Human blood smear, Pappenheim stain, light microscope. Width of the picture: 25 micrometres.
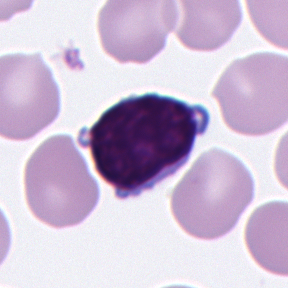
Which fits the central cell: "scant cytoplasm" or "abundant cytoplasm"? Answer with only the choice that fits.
Scant cytoplasm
